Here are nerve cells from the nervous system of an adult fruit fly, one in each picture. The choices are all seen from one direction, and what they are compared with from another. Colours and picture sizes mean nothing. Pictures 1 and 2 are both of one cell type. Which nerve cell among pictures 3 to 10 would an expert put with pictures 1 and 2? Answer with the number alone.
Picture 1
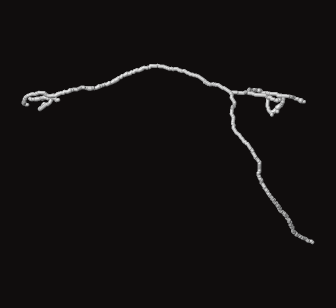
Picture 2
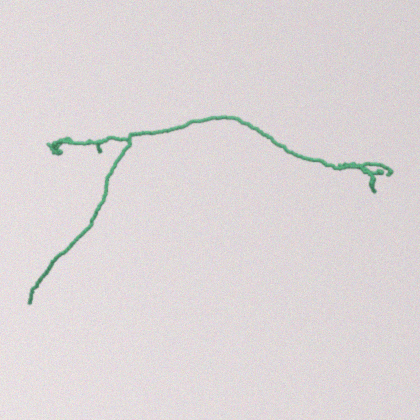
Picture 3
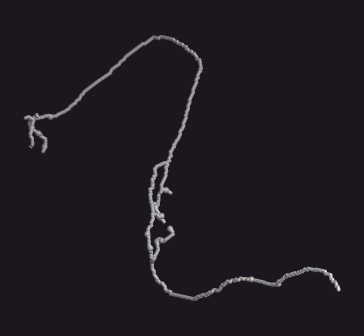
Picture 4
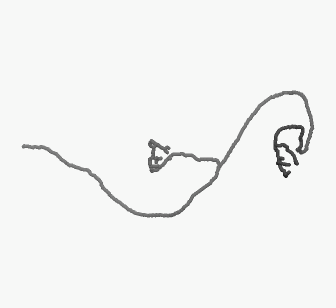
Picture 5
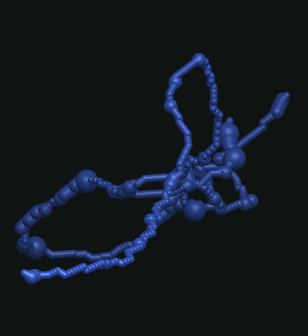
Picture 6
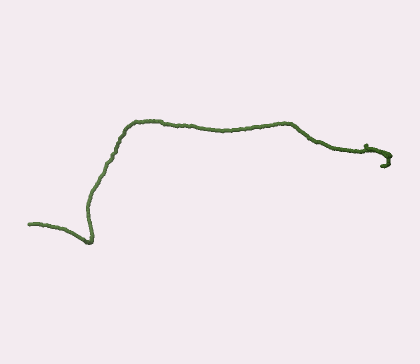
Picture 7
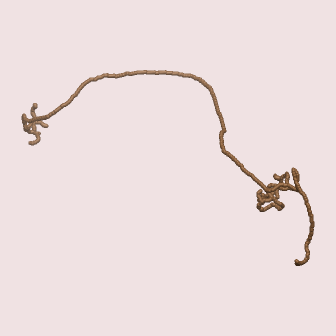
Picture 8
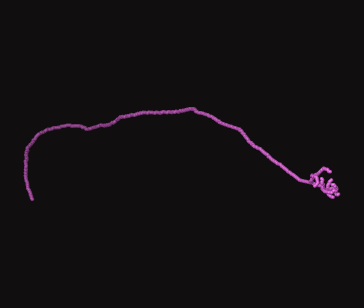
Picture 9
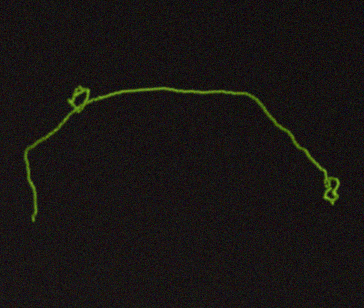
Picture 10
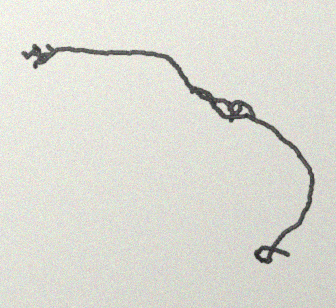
10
